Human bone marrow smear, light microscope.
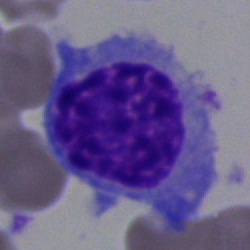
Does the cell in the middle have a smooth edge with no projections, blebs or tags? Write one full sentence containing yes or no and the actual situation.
No, the edge of the cell is rough rather than smooth and even.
